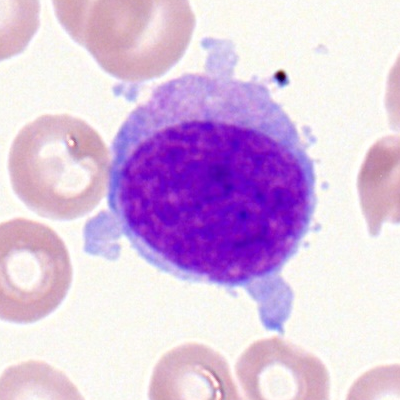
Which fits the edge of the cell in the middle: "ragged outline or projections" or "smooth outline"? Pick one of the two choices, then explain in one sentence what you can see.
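Ragged outline or projections. The cell's outline is irregular, with ragged cytoplasmic projections along the surface.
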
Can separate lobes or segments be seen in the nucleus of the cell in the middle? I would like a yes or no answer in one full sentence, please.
No, this cell has an undivided nucleus that is compact and round, oval or kidney-shaped.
